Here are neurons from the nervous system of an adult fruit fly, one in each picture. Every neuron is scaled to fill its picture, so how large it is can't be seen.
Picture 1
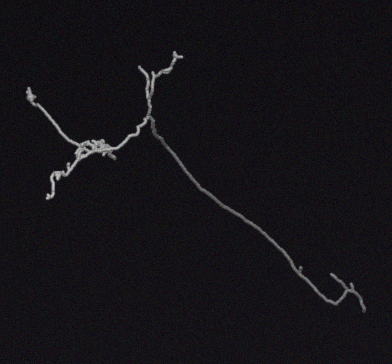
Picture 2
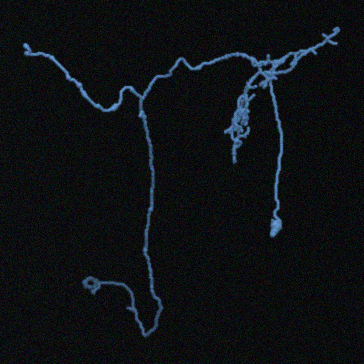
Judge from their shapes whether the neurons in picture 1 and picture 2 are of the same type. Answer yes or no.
yes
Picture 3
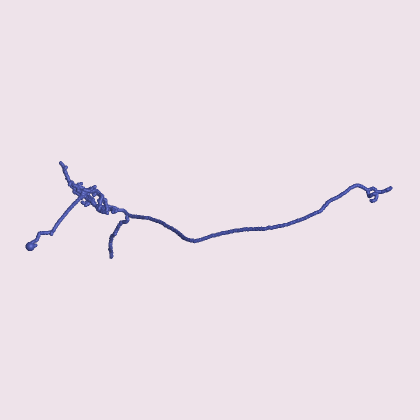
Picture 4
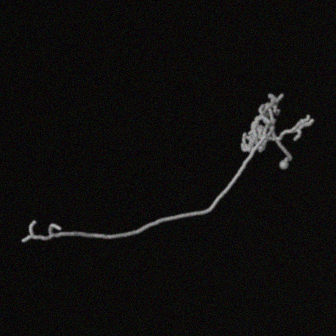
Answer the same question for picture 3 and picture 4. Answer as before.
no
